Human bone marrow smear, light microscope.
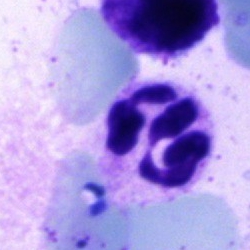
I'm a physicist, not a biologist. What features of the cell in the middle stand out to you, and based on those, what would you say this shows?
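Roughly round in outline, the cell in the middle has dark purple, densely condensed chromatin. No nucleoli are visible in the nucleus. It is a segmented neutrophil.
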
